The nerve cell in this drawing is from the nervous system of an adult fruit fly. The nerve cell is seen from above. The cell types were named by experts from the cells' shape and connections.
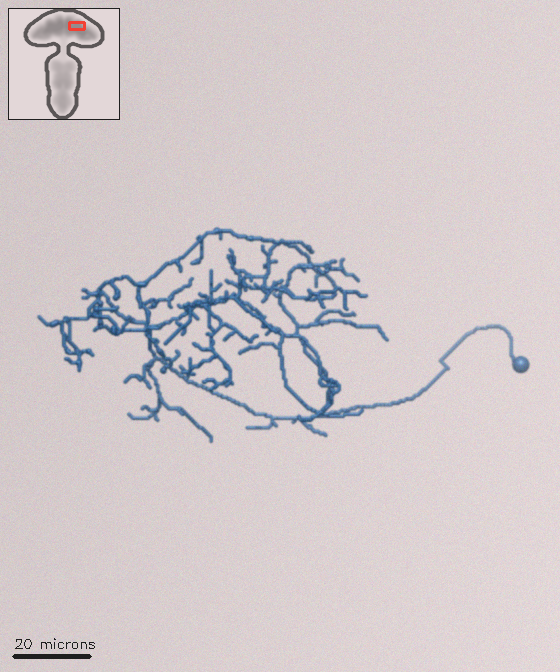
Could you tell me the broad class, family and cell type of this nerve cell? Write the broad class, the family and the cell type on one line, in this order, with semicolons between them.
central-brain intrinsic neuron; hemilineage SIPa1_ventral; SLP101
